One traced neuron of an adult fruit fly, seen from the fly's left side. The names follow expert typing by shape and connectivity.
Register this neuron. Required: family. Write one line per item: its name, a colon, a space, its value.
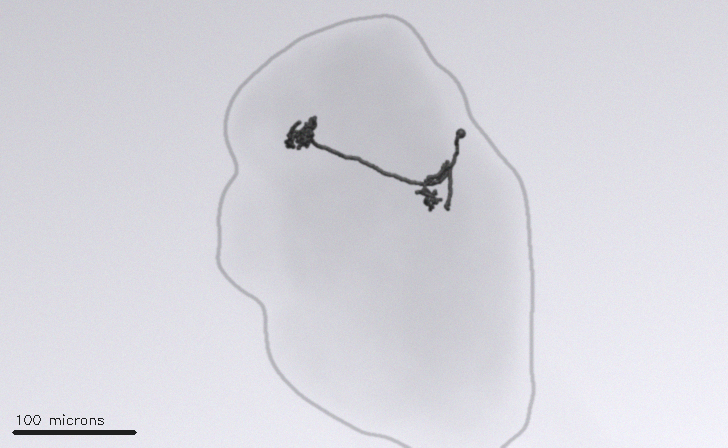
family: hemilineage DL1_ventral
